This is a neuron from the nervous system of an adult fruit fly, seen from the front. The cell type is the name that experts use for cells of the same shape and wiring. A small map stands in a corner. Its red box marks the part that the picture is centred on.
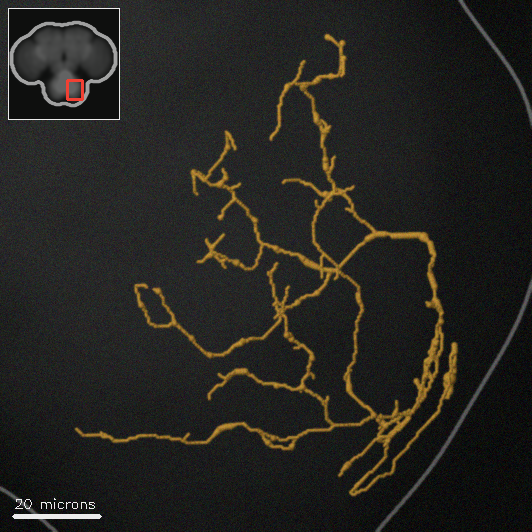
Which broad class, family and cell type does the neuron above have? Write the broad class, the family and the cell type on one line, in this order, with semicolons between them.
nerve-cord intrinsic neuron; hemilineage 13A; IN13A036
